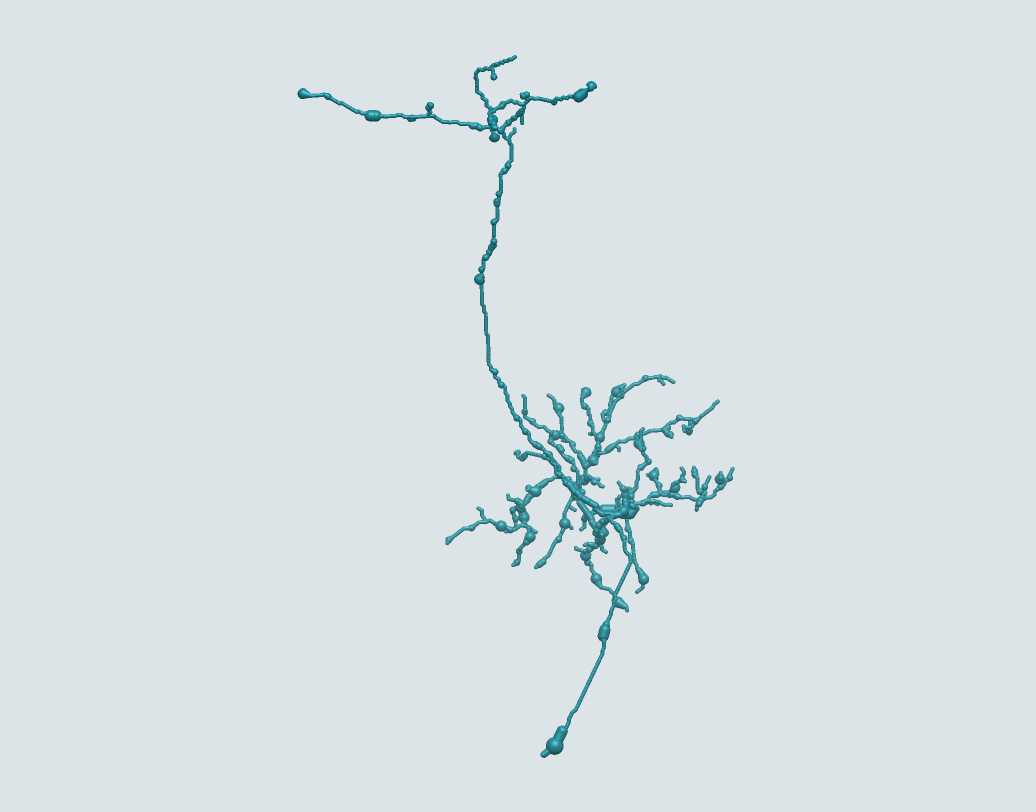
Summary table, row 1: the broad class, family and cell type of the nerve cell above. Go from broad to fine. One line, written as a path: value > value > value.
visual projection neuron > LC > LC25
